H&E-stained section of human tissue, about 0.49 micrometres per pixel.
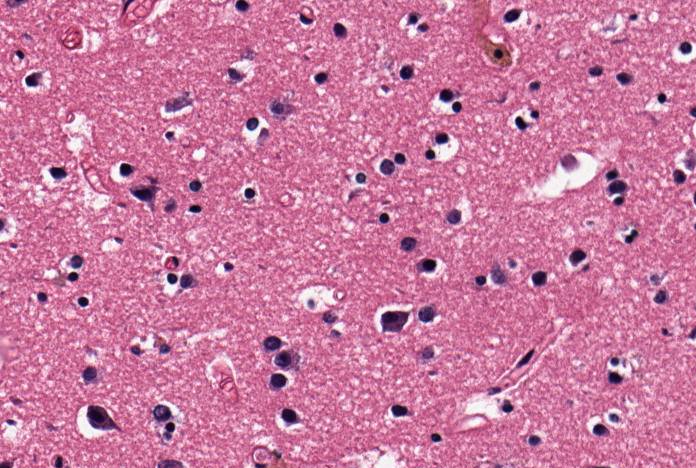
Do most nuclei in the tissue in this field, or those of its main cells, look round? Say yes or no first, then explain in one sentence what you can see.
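Yes. Small round dark-blue nuclei are scattered fairly evenly across the whole field.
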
